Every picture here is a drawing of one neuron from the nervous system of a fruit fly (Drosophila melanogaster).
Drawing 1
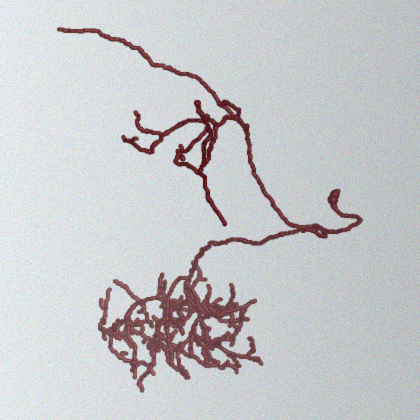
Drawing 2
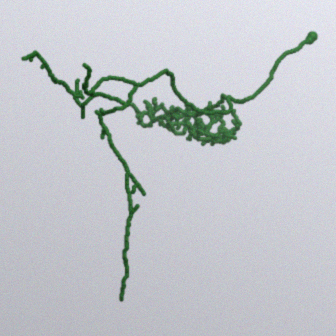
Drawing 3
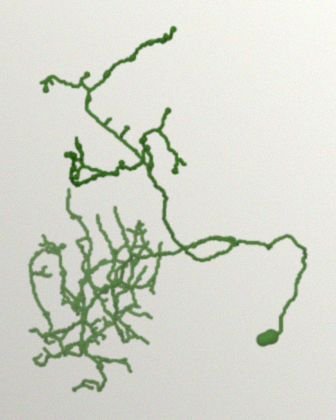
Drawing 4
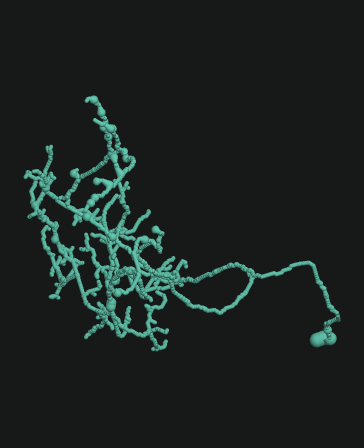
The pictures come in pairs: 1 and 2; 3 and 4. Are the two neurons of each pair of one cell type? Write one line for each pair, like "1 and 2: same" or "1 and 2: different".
1 and 2: same
3 and 4: same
